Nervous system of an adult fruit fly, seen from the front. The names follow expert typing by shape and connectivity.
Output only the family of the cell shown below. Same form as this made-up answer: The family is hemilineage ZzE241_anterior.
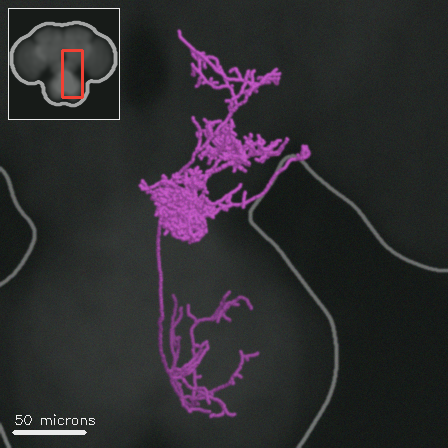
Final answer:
The family is hemilineage 17A.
